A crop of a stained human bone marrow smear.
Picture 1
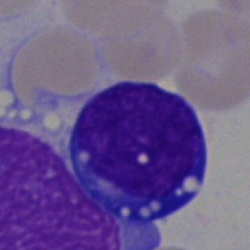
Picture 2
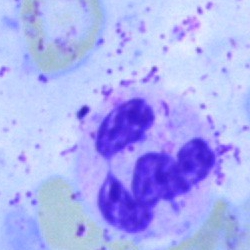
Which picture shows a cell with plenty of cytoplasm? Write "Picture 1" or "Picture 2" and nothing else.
Picture 2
